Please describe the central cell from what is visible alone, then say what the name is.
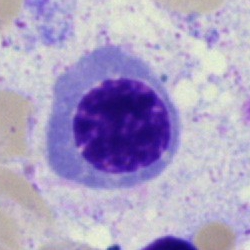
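Look at the outline first: it's irregular, with an angular upper-left corner. The nucleus sits off-centre, over toward the lower right. Its chromatin is coarse, clumped into dark purple blocks with paler areas in between, and there's no nucleolus visible. This one's an erythroblast.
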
